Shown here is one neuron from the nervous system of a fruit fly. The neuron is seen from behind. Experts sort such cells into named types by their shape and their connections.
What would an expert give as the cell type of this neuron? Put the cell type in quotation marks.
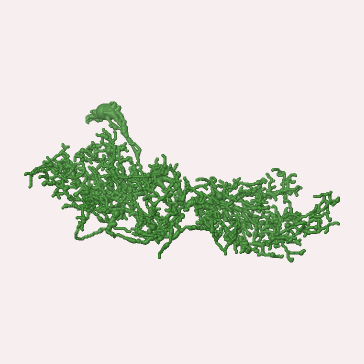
"MNx01"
